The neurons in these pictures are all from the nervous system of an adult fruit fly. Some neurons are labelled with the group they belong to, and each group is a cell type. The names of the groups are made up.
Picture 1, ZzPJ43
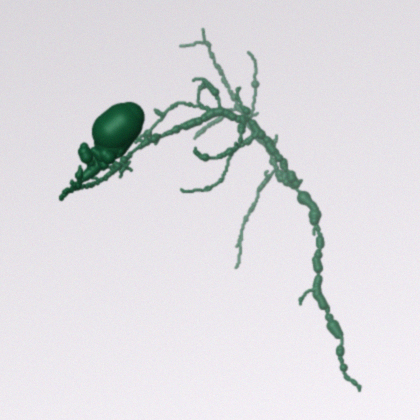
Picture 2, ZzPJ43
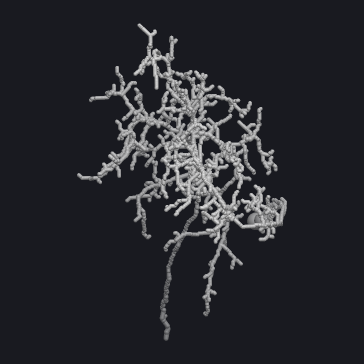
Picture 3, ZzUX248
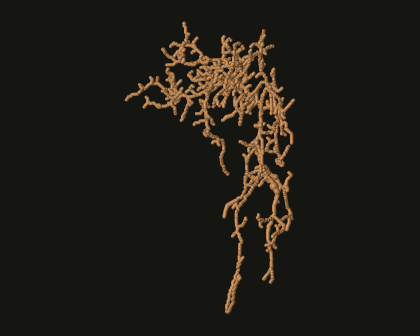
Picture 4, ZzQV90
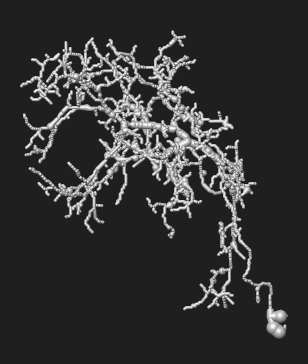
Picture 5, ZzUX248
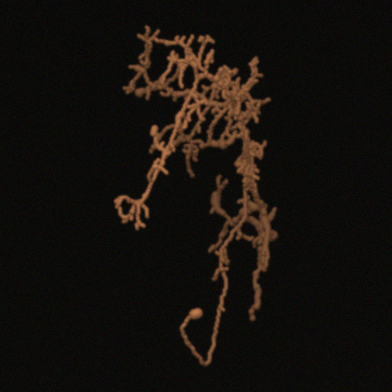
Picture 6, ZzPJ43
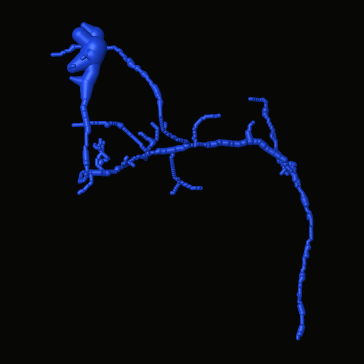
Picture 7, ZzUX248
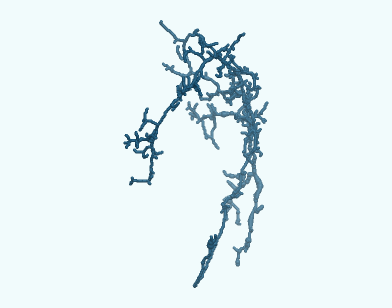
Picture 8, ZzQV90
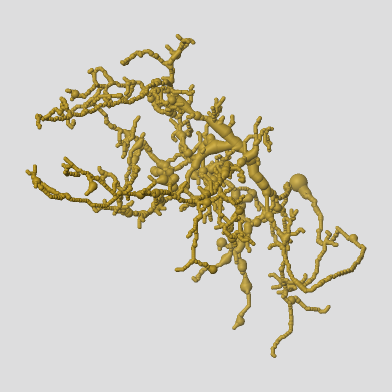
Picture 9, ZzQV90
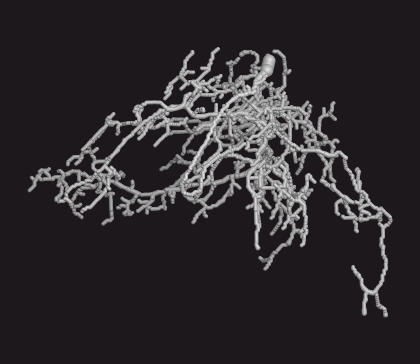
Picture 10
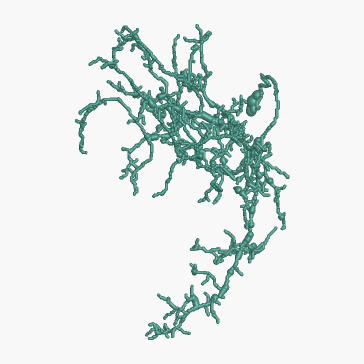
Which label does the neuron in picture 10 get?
ZzQV90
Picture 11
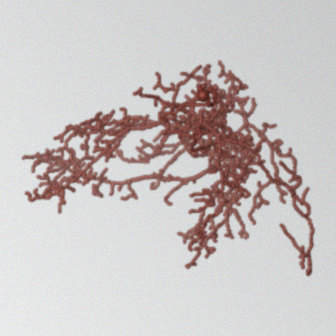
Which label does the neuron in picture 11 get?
ZzQV90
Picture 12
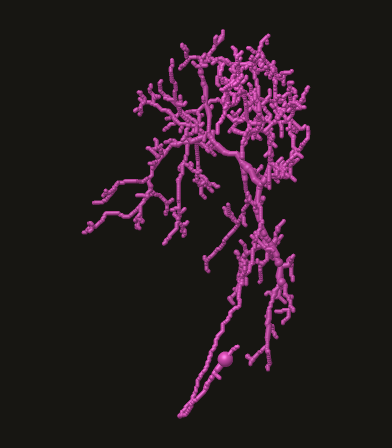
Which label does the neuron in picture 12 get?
ZzUX248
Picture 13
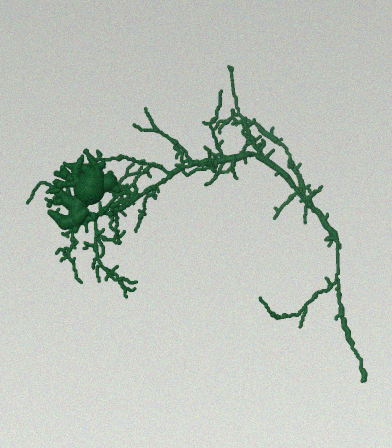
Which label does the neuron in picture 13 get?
ZzPJ43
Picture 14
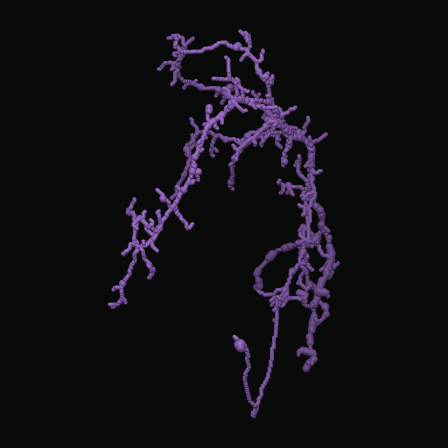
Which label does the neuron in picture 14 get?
ZzUX248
